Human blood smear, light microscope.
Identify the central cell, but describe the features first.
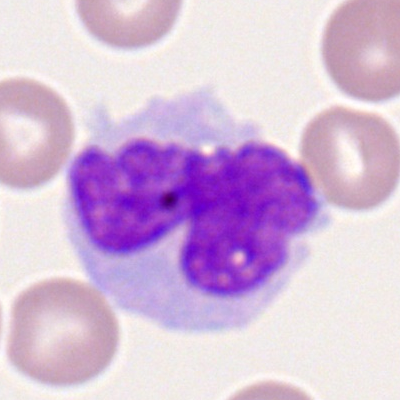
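Look at how the nucleus folds into two large lobes lying side by side, with a small dark dot inside the left one. Along the top, the edge of the cell is irregular and ruffled. No distinct granules show in the cytoplasm. That's a monocyte.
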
